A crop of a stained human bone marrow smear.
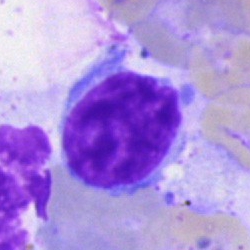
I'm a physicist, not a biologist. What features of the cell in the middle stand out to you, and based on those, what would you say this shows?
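The nucleus has dark purple, clumped chromatin, with paler patches lying between the clumps. Around it runs a scant rim of pale blue cytoplasm, widest on the upper left side of the cell. No granules are seen in the cytoplasm. This cell is a lymphocyte.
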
